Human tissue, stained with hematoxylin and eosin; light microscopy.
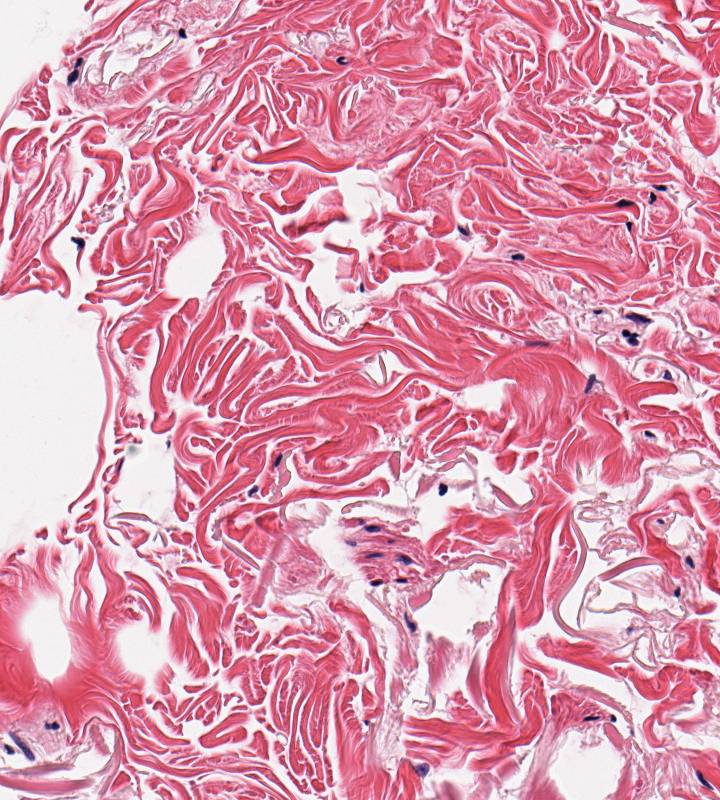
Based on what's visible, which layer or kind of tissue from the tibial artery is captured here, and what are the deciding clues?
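This looks to me like the tunica adventitia. The collagen bundles take eosin strongly, staining a pink-red, and cells are sparse: just scattered small, dark, elongated nuclei lying between the bundles.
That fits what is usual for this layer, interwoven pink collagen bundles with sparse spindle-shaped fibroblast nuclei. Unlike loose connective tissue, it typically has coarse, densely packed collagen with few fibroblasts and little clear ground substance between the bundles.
Narrow white clefts run between the bundles throughout, which I'd put down to retraction in processing. And there's no epithelium anywhere in the field.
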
